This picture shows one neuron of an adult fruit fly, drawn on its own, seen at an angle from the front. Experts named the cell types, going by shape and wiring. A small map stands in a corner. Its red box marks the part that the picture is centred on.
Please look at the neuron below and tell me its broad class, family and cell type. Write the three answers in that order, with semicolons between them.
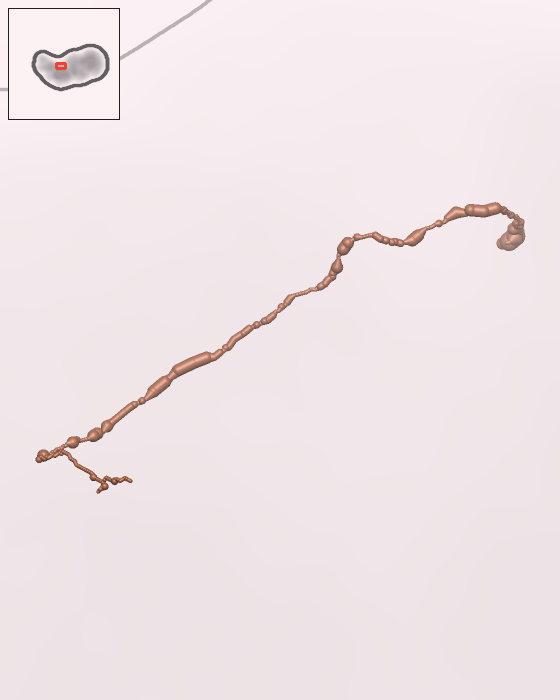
photoreceptor or other optic-lobe sensory neuron; class visual; R7y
